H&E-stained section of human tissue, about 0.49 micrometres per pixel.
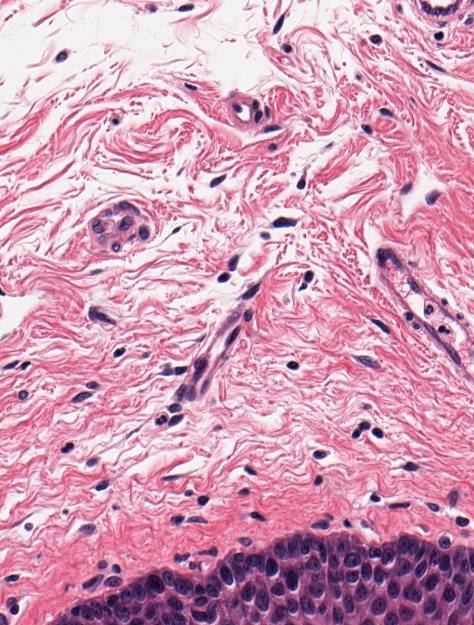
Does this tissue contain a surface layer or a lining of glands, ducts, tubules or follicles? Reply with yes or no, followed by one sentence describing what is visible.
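Yes. Pink collagenous stroma fills most of the field, with a band of epithelium along the bottom edge.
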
